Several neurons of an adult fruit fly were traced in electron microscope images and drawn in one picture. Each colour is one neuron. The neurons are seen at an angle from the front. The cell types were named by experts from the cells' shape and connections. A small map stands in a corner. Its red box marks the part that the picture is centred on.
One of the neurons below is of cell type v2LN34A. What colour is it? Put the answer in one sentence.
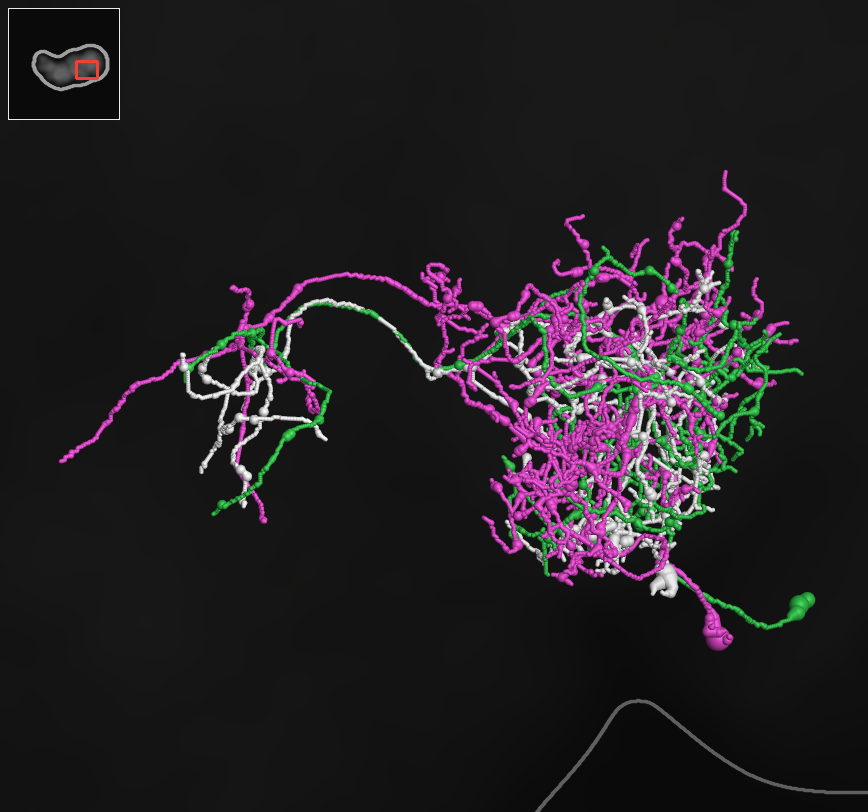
The colour is green.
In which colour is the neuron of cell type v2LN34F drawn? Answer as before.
The colour is white.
